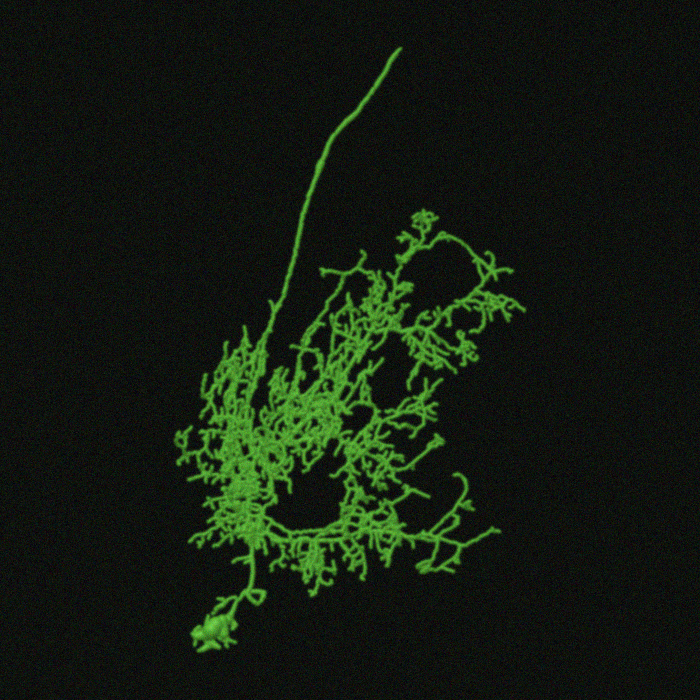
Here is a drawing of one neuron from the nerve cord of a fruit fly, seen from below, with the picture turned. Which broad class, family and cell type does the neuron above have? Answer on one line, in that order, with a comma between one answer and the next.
motor neuron of the nerve cord, MNad, MNad63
